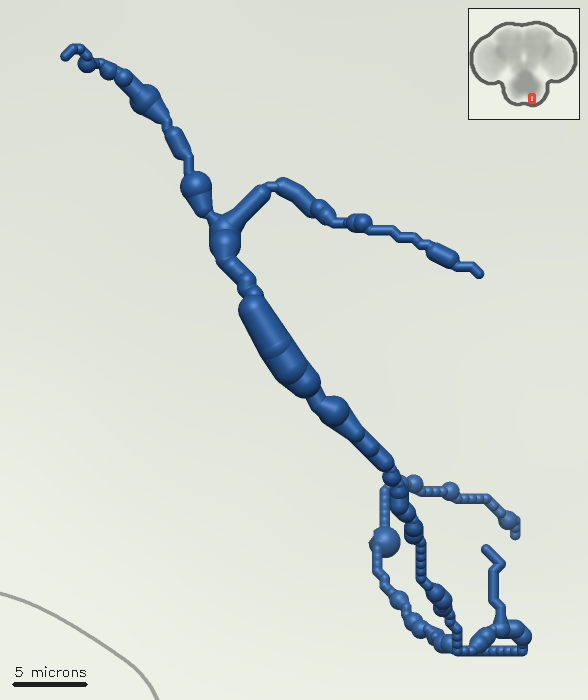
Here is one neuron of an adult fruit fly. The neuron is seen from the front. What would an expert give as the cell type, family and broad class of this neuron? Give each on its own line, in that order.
SNta29
class mechanosensory tactile
sensory neuron entering the nerve cord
